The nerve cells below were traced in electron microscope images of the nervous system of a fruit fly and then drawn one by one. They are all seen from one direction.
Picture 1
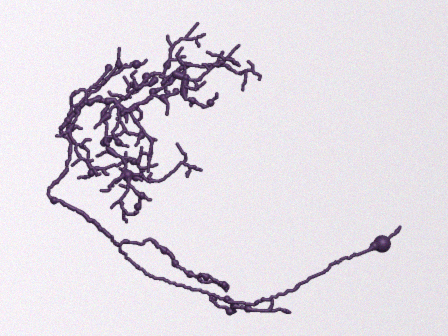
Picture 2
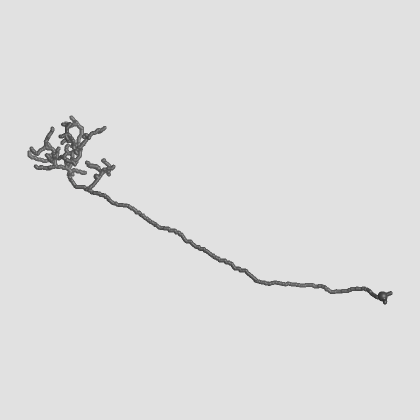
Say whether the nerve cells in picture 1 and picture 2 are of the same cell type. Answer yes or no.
no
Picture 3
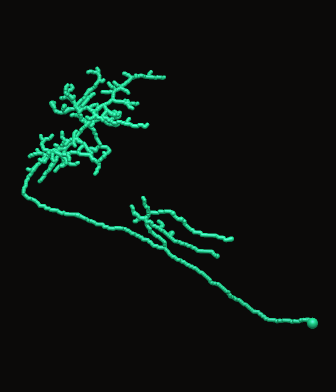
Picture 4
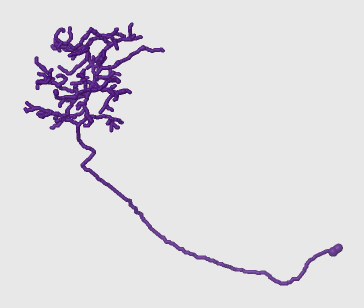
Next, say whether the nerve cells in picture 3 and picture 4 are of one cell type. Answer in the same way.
no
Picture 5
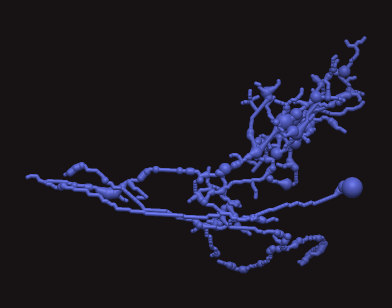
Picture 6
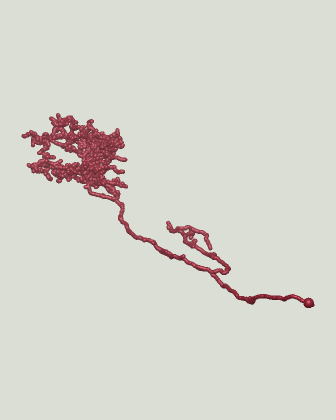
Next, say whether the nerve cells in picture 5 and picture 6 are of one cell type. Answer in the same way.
no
